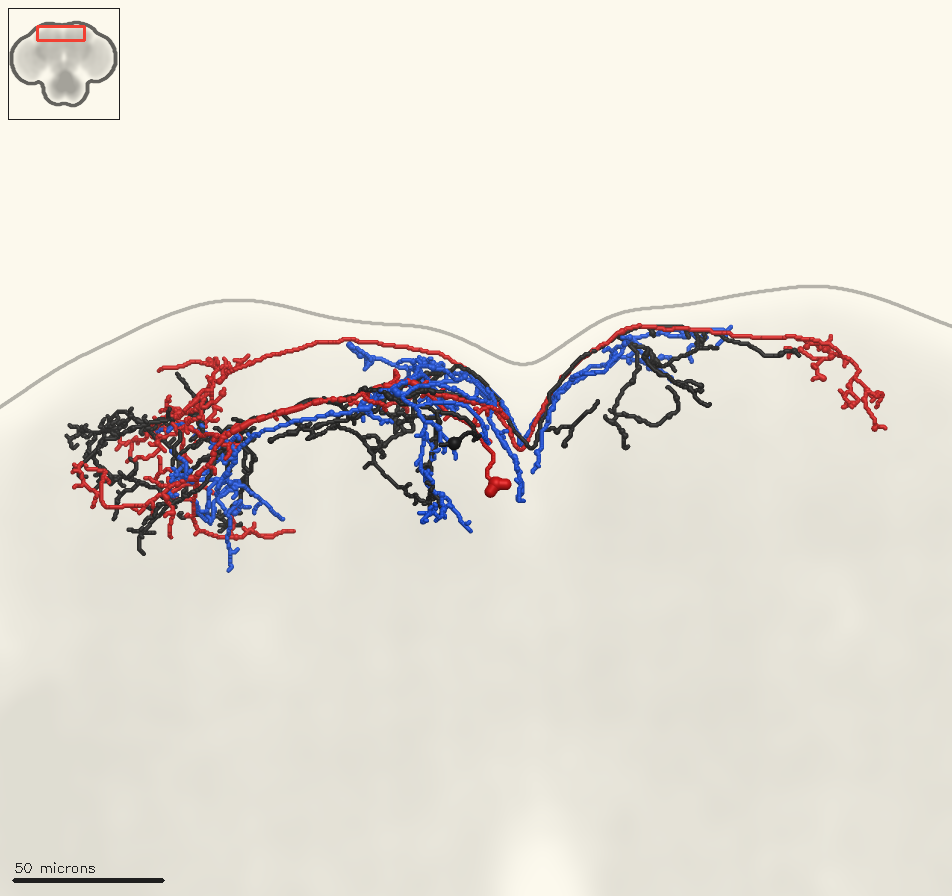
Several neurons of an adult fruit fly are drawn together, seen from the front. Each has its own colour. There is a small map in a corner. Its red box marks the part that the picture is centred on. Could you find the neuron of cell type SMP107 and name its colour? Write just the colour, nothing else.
blue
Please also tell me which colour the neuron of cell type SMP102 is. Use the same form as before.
black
